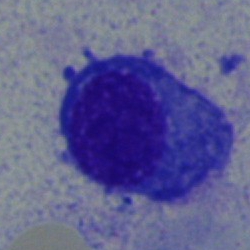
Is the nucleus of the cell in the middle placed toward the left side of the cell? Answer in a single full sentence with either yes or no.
Yes, what lies to the right of the nucleus is most of the cytoplasm.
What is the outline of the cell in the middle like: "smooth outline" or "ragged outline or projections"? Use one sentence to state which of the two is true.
Projections, blebs or tags, or a frayed edge, mark the outline of the cell.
